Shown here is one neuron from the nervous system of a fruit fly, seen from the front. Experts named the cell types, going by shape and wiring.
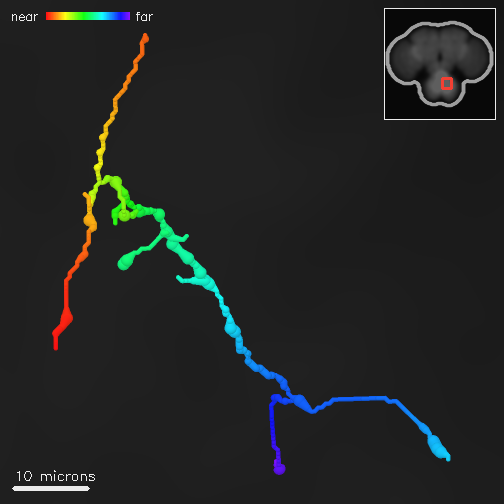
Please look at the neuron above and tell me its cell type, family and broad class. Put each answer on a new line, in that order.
SNta43
class mechanosensory tactile
sensory neuron entering the nerve cord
